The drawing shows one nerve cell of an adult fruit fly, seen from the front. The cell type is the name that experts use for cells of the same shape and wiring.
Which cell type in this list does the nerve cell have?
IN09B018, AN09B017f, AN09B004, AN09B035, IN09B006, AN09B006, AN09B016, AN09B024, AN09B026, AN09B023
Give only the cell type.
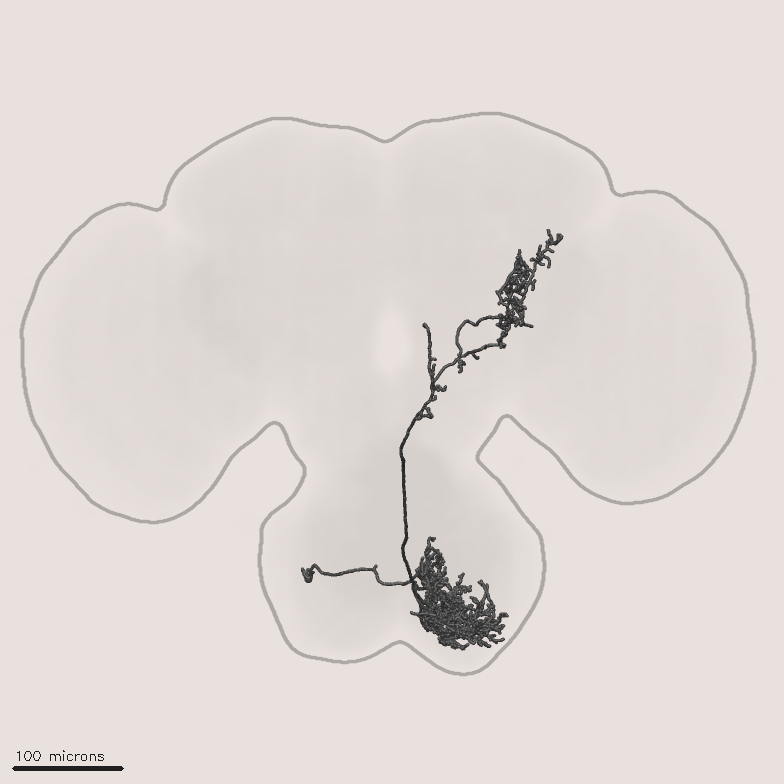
AN09B004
